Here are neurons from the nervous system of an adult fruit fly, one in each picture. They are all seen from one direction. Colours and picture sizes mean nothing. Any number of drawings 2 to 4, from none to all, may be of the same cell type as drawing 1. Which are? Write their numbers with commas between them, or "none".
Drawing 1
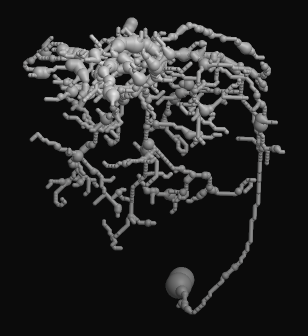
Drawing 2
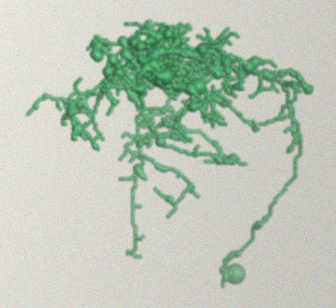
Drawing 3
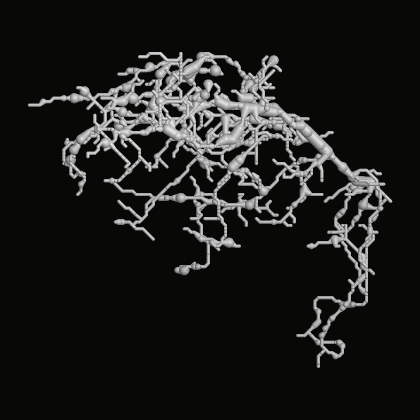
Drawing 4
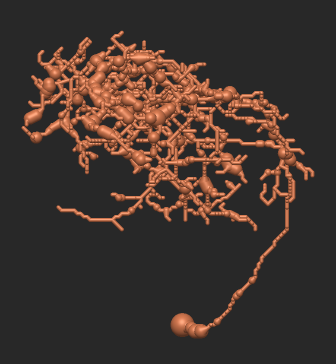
2, 4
